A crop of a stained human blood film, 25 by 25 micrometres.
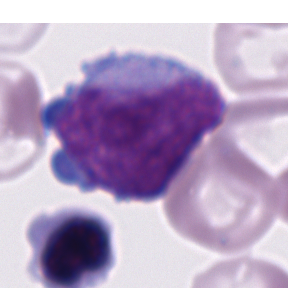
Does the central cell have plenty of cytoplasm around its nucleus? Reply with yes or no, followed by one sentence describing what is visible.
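No. The cytoplasm is scant and pale blue, seen mainly as a paler band along the top of the cell.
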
